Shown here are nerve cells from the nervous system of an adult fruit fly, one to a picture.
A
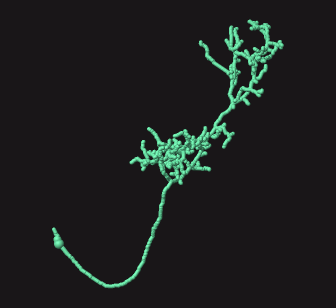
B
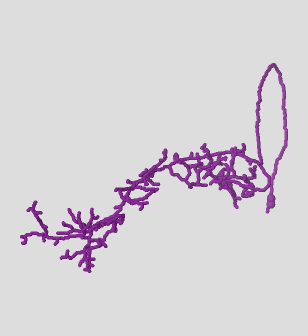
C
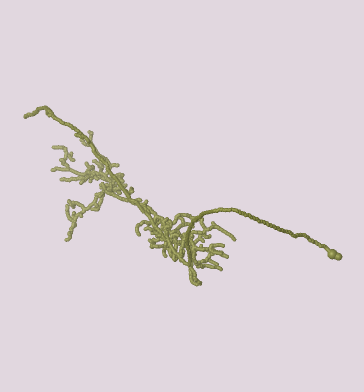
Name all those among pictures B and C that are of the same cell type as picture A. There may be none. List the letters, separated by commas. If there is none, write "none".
B, C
